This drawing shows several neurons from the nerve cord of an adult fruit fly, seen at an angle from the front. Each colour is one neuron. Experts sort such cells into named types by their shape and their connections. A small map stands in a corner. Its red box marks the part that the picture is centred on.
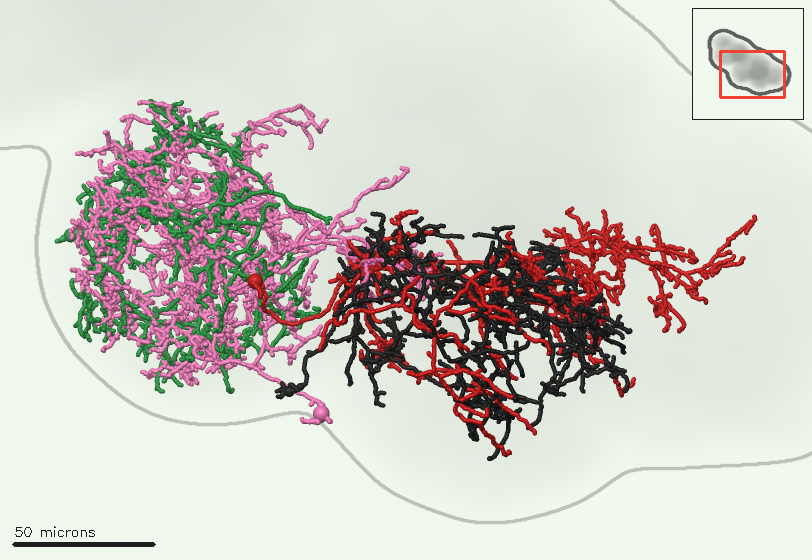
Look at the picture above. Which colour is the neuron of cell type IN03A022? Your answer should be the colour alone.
black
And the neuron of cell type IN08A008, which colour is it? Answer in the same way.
pink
